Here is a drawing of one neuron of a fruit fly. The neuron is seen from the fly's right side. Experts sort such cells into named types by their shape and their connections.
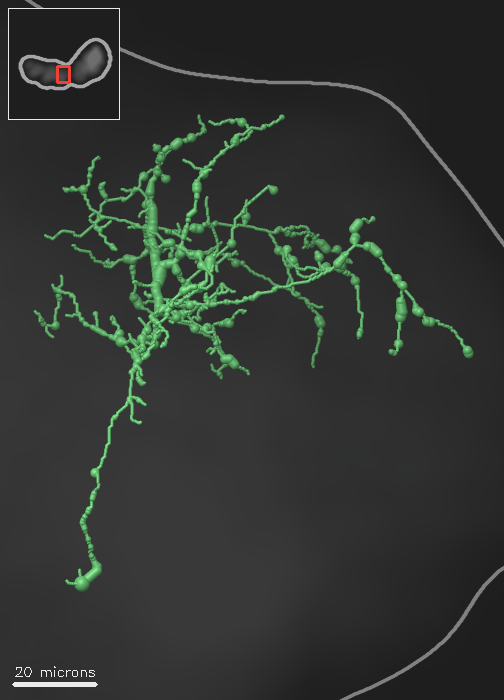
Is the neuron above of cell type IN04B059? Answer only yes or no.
yes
